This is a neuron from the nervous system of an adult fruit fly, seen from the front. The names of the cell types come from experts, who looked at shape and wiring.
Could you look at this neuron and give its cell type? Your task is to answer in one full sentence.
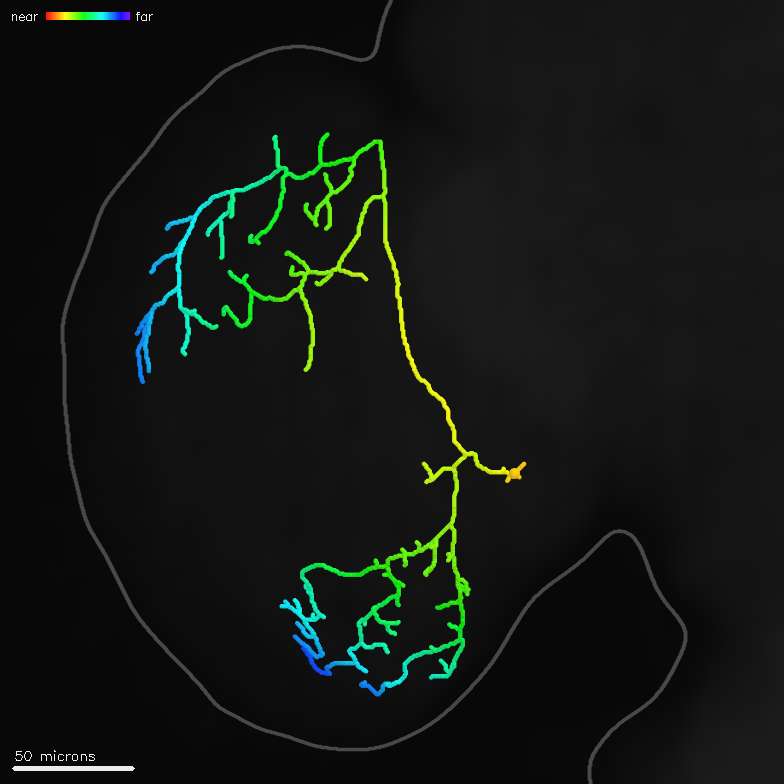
The type of this neuron is the cell type Cm23.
